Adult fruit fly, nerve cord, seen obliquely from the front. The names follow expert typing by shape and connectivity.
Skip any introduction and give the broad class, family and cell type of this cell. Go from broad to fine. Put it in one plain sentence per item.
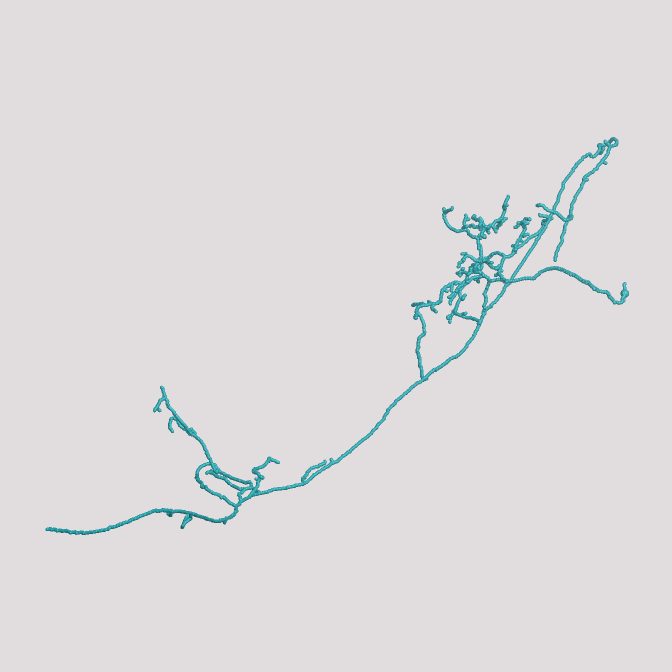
An ascending neuron of hemilineage 05B, type AN05B063.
